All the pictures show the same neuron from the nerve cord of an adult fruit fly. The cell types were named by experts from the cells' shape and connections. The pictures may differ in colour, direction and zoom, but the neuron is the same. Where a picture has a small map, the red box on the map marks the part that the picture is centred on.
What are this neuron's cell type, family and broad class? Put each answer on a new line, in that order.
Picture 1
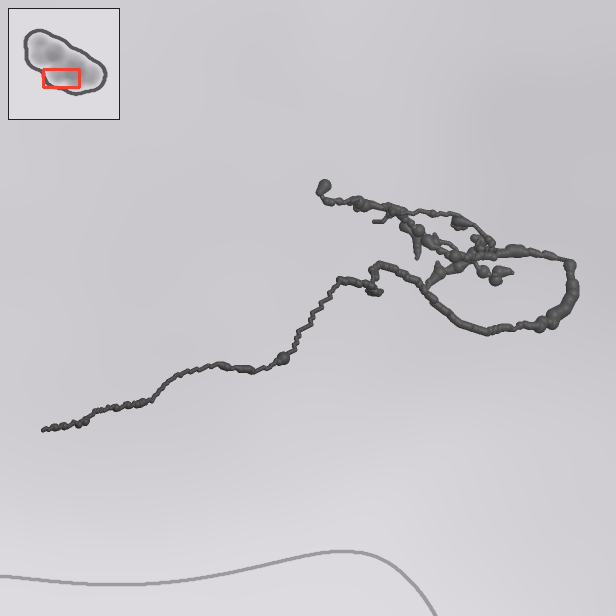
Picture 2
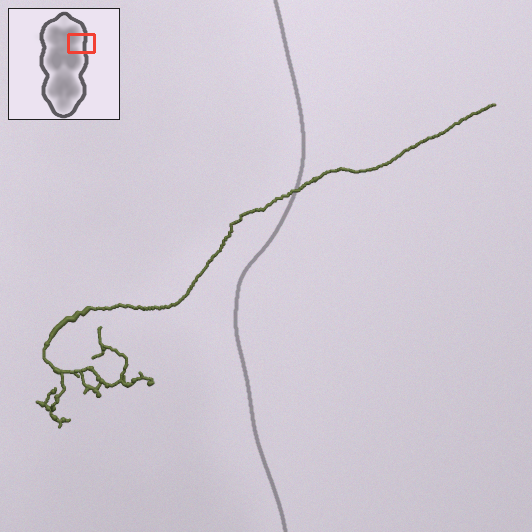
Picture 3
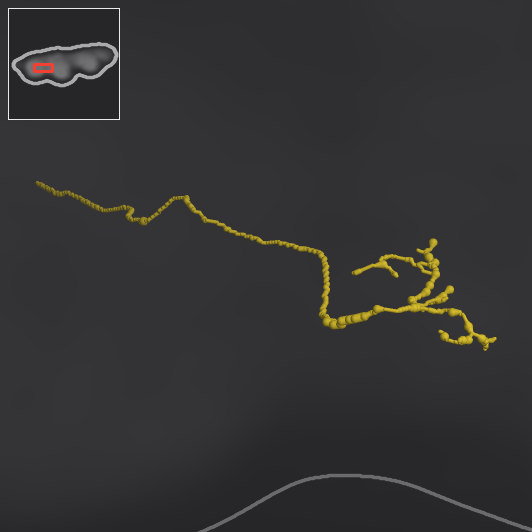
SNta18
class mechanosensory tactile
sensory neuron entering the nerve cord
